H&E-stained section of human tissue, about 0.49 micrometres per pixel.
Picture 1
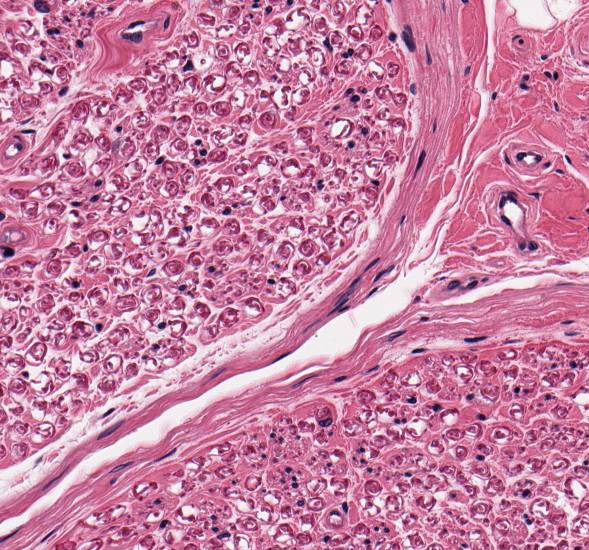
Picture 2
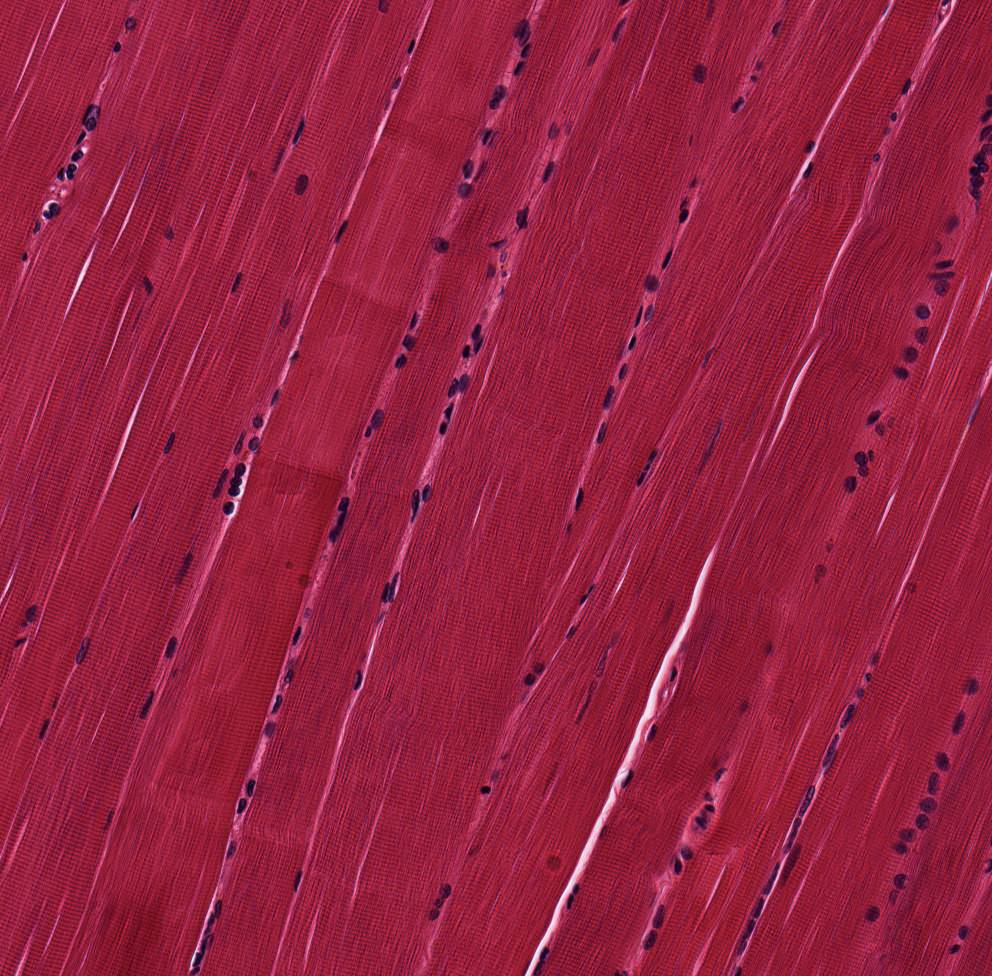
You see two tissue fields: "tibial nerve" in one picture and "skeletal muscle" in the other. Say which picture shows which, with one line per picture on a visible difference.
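Picture 1: tibial nerve. The fibres within the bundles are cut across, each appearing as a small round profile with a central pink dot inside a paler ring.
Picture 2: skeletal muscle. Fine transverse cross-striations are visible along the length of the fibres.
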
